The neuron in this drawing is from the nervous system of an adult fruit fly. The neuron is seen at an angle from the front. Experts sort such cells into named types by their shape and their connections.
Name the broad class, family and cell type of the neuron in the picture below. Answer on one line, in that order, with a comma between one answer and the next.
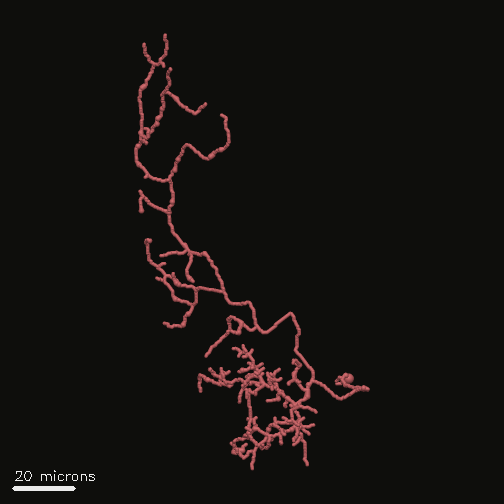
optic-lobe intrinsic neuron, LPi, LPi3b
